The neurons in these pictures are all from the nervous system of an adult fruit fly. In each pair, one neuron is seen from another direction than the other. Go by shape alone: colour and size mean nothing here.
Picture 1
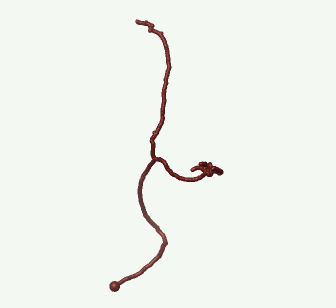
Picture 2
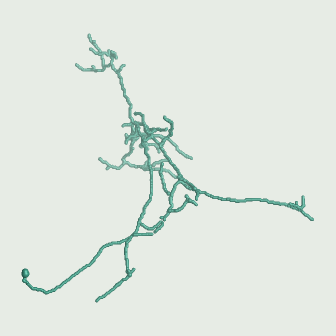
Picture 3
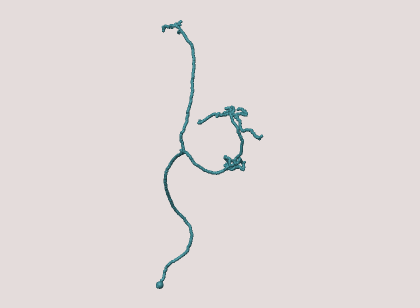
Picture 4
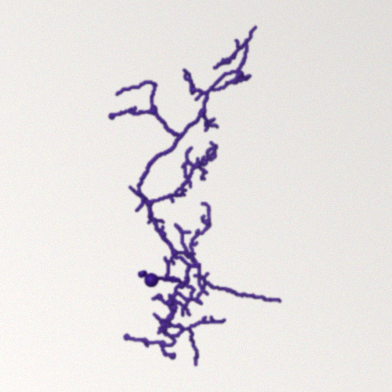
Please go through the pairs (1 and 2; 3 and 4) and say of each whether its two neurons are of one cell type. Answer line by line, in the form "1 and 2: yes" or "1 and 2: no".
1 and 2: no
3 and 4: no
